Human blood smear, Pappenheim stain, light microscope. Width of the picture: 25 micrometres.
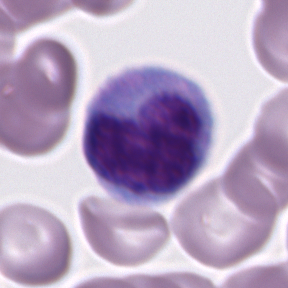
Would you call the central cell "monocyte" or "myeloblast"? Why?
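This is a monocyte. Checking the outline first: the cell is round and smooth, about 12 micrometres across. Next, the nucleus measures about 10 by 9 micrometres, fills about 60% of the cell's area and has a shallow notch in its upper edge. It sits low, leaving the widest band of cytoplasm at the top. Its chromatin is dark purple and coarsely clumped.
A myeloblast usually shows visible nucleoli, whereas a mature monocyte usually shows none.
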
